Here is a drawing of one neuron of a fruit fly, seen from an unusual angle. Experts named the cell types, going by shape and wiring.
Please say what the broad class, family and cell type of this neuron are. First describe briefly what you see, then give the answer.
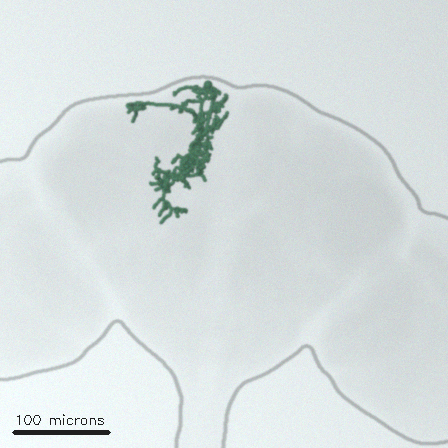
It is in the brain and does not reach the nerve cord. Its cell body lies at the top of the picture. From top to bottom in the picture it spans about 150 microns. This is a central-brain intrinsic neuron. The family is hemilineage SMPad2. Its cell type is SMP069.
